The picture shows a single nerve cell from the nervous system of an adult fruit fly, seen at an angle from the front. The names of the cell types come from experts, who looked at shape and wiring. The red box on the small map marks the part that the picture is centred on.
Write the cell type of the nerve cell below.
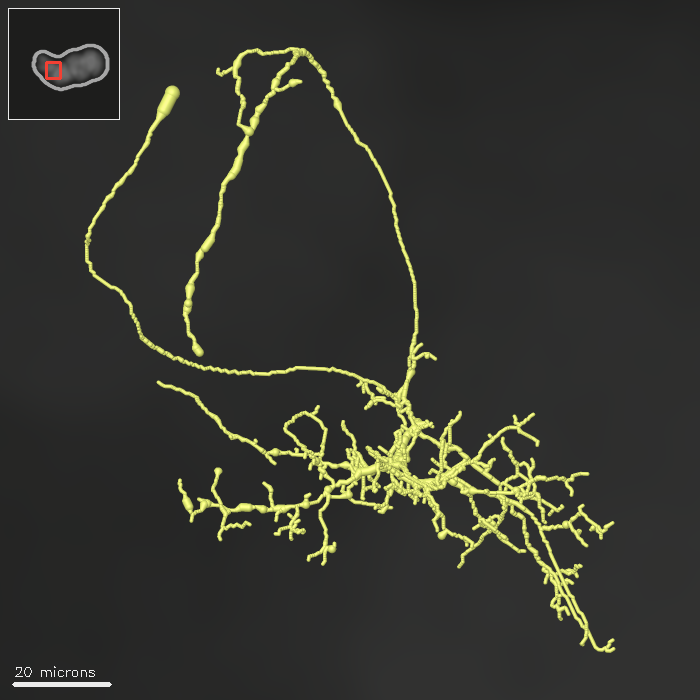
IN11A021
